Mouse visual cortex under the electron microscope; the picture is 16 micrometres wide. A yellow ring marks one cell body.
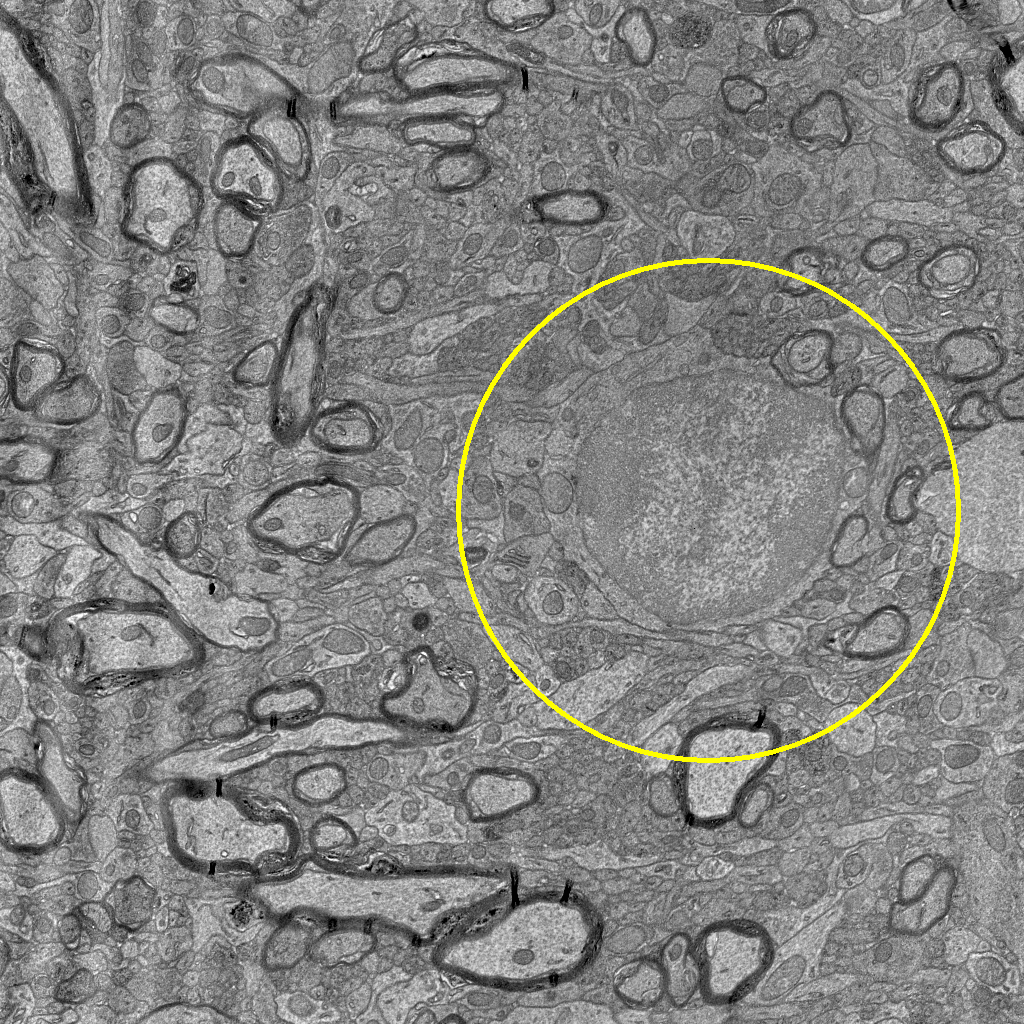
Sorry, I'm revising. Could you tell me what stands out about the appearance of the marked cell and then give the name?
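Inside the ring lies a large round-to-oval nuclear profile, wholly enclosed. Its envelope runs smoothly around it with no deep infoldings. Finely mottled chromatin fills the nucleus, and no thick dark clumps line the envelope. No distinct nucleolus can be made out in this plane. It is an oligodendrocyte.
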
